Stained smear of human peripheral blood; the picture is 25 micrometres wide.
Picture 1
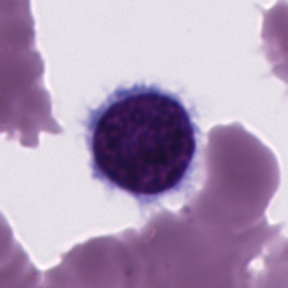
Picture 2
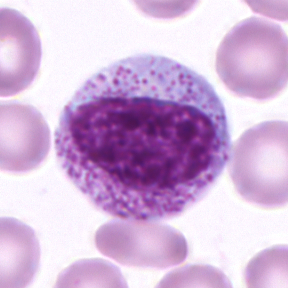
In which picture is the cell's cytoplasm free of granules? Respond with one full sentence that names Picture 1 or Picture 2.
For the cell in picture 1, the cytoplasm contains no visible granules.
